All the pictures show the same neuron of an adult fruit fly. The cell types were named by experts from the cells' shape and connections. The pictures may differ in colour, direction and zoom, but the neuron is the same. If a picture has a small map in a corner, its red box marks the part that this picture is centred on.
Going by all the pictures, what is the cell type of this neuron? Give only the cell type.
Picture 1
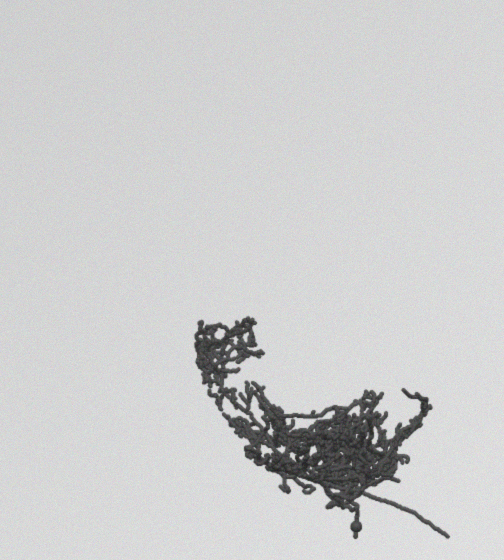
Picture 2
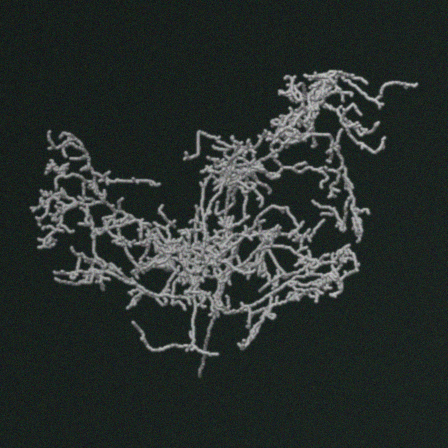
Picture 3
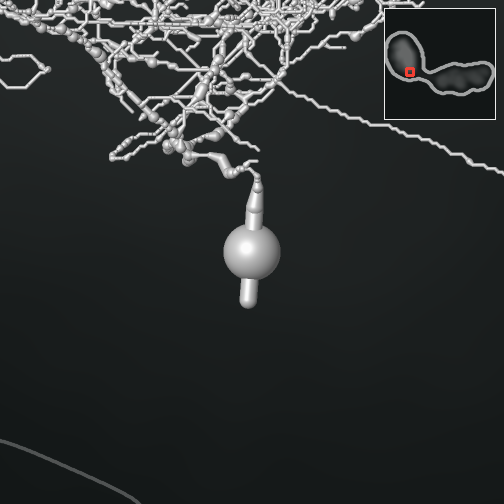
DNg86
